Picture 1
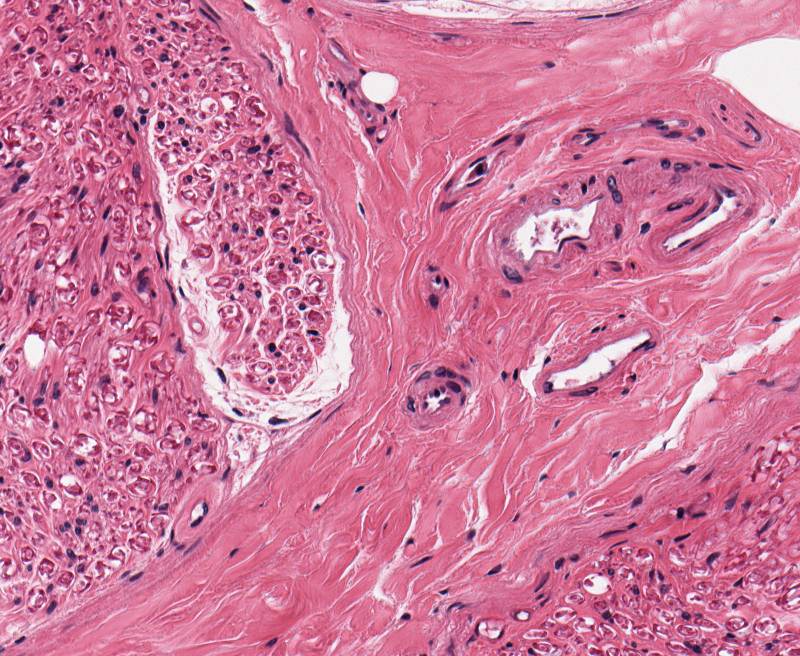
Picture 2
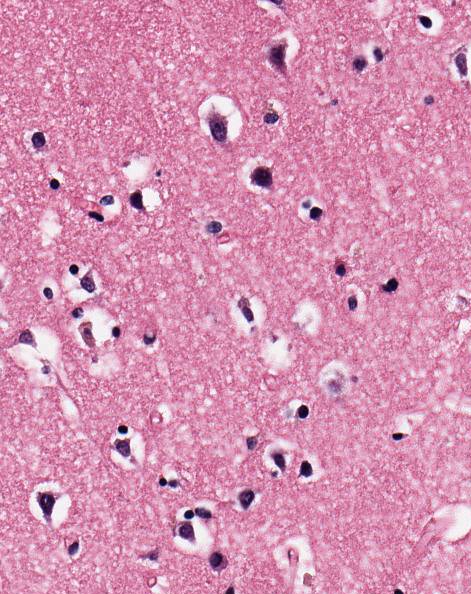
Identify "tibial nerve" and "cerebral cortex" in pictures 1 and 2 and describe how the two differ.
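Picture 1 is tibial nerve; picture 2 is cerebral cortex. In picture 1, a thin layer of flattened cells with elongated dark nuclei bounds the fascicle at left centre, and a white cleft separates the right edge of that fascicle from the surrounding tissue. The tissue between the fascicles is dense, wavy pink collagen with few spindle-shaped nuclei. No epithelium is present anywhere in that field. In picture 2, cells lie scattered singly across a continuous pink background and form no glands, tubules or sheets. Most of its nuclei are small, round and darkly stained, and most of these have little or no visible cytoplasm around them. A few cells, for example near the lower left, have dark, angular, triangular bodies.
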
